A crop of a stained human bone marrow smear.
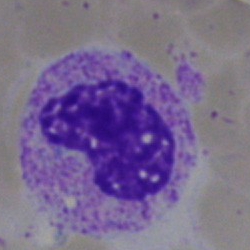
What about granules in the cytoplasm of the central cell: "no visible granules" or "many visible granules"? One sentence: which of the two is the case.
There are many visible granules in its cytoplasm.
